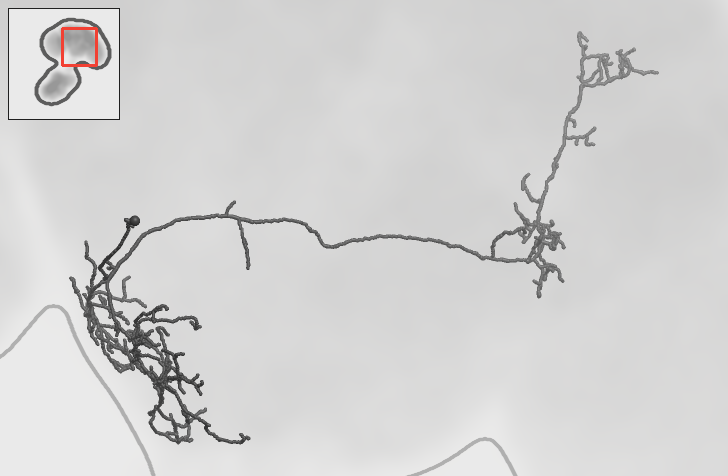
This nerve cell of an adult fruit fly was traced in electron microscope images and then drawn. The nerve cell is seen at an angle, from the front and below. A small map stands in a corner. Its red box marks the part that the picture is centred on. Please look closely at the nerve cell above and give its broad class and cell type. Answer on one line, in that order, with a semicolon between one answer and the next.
central-brain intrinsic neuron; GNG461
